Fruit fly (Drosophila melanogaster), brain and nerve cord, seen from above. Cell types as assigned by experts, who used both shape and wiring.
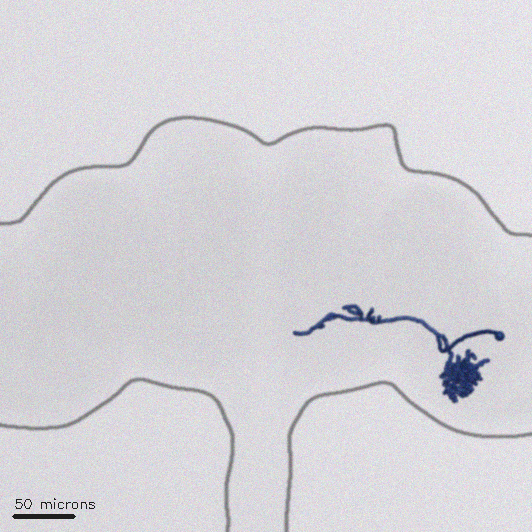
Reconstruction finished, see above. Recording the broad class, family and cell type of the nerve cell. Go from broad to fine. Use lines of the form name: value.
broad class: visual projection neuron
family: hemilineage VPNd1
cell type: LC22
